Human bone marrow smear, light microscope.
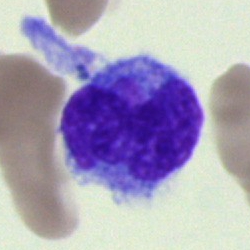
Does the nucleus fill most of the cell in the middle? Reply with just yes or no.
Yes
